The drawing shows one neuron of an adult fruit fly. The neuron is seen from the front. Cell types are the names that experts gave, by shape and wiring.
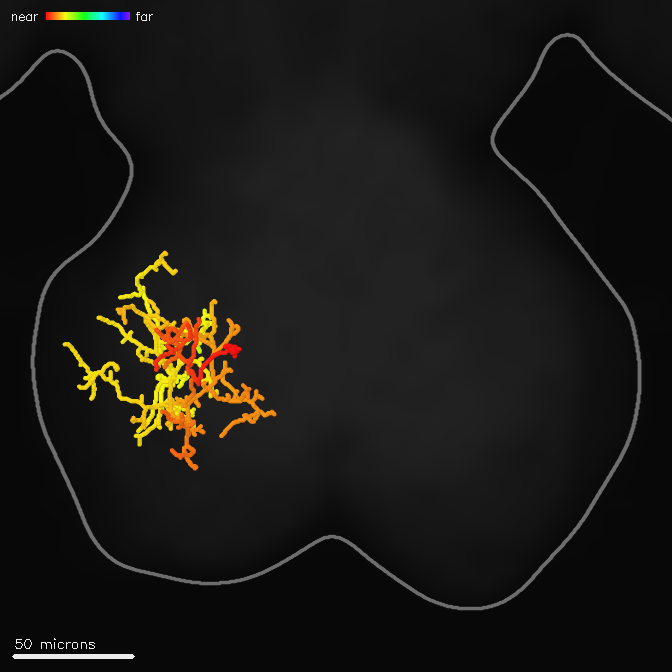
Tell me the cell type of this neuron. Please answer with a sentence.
The cell type is IN16B083.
